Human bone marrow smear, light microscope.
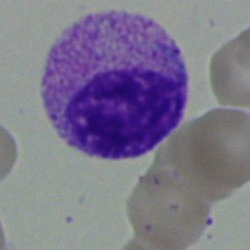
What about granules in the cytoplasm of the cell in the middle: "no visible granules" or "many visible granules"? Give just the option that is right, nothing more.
Many visible granules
